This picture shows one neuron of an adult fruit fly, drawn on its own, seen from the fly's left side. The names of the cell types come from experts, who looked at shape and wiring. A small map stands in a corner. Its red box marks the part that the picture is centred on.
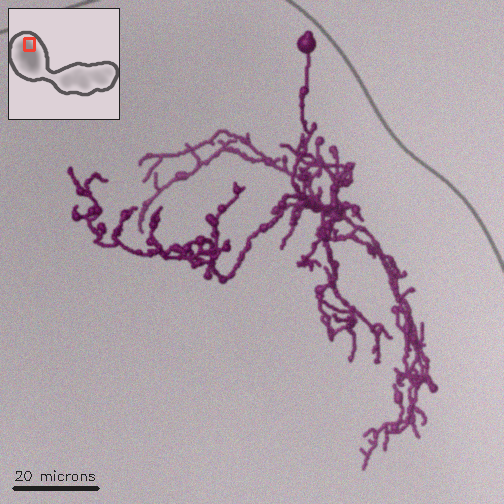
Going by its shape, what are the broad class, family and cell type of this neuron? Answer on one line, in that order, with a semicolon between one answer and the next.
central-brain intrinsic neuron; hemilineage CLp1; SLP412_a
